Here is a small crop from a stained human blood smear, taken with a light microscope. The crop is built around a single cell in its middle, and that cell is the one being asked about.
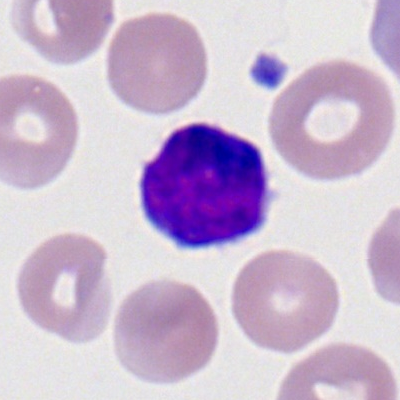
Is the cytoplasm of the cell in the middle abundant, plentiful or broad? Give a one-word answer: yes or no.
No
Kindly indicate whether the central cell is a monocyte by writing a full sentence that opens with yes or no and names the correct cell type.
No, the centrally placed cell is a lymphocyte, not a monocyte.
